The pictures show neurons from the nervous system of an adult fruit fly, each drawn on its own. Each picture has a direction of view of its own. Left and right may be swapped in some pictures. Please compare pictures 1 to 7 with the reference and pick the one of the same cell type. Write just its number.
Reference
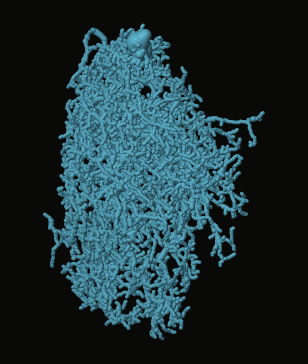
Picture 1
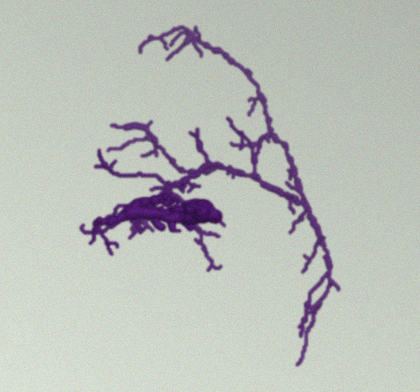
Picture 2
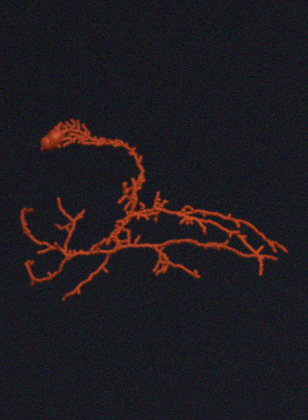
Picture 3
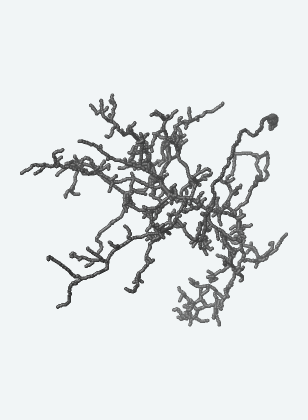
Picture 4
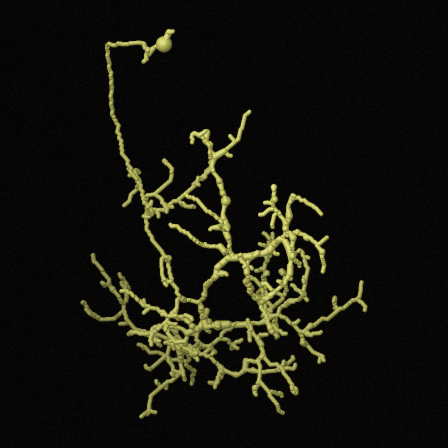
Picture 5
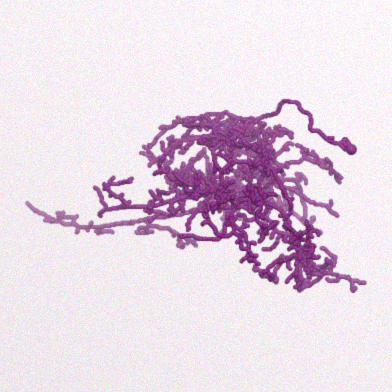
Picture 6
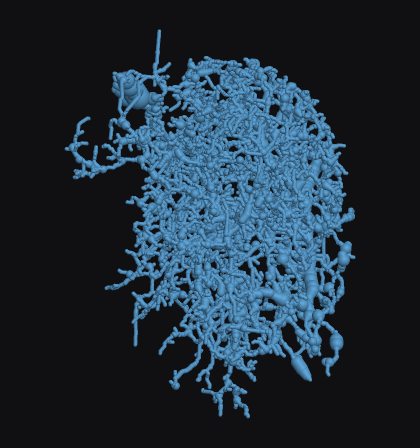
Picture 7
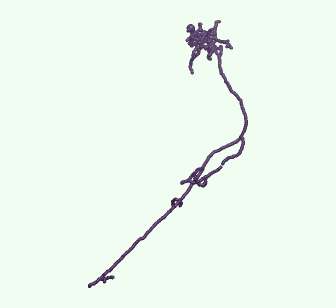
6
